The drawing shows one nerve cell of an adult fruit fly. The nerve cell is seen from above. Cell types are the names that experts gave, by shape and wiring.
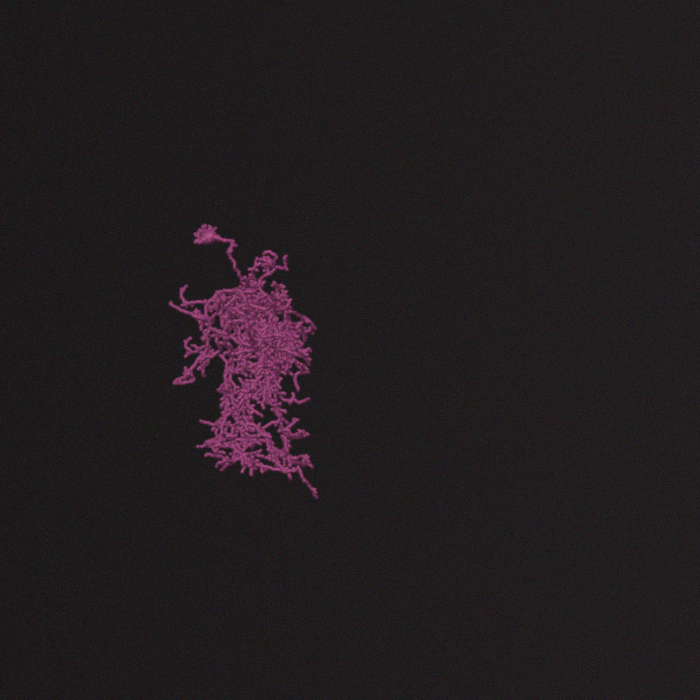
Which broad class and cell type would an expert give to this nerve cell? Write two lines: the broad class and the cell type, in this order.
central-brain intrinsic neuron
PS304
